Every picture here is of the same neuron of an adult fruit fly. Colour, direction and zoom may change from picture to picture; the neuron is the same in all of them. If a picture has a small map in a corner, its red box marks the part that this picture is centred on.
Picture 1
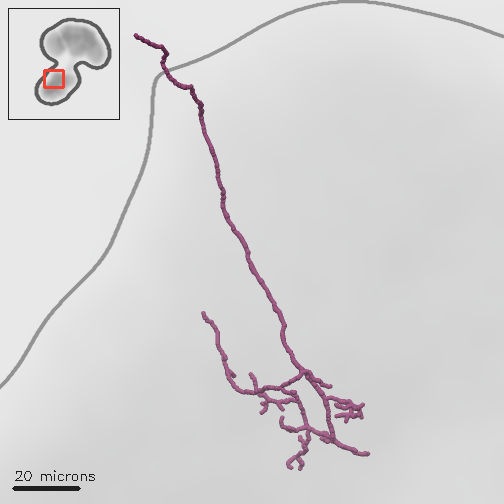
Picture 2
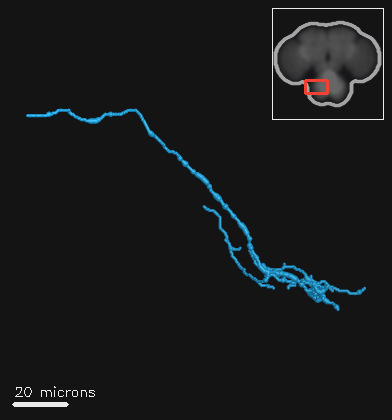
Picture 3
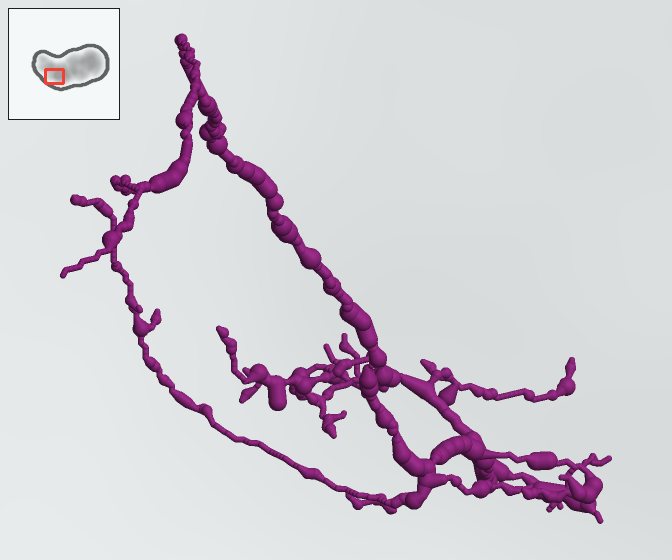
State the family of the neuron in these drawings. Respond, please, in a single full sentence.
The neuron here is of family class mechanosensory tactile.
